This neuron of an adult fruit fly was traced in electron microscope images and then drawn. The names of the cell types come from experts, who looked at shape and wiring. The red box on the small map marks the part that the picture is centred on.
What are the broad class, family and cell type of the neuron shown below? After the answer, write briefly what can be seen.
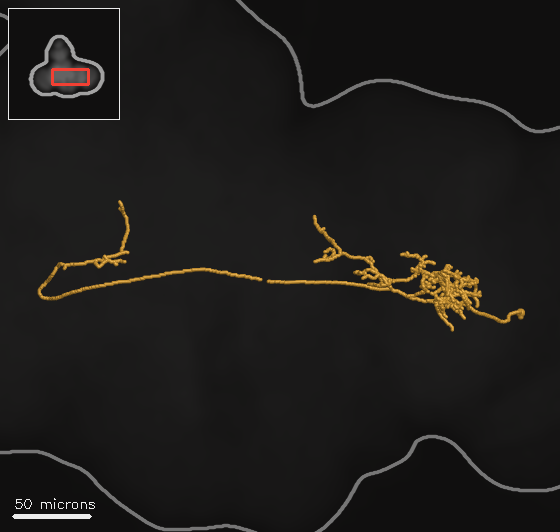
It is a central-brain intrinsic neuron. Its family is hemilineage VLPl&d1_lateral. Its cell type is CB0061. The cell body can be seen on the right of the picture. From left to right in the picture it spans about 300 microns.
